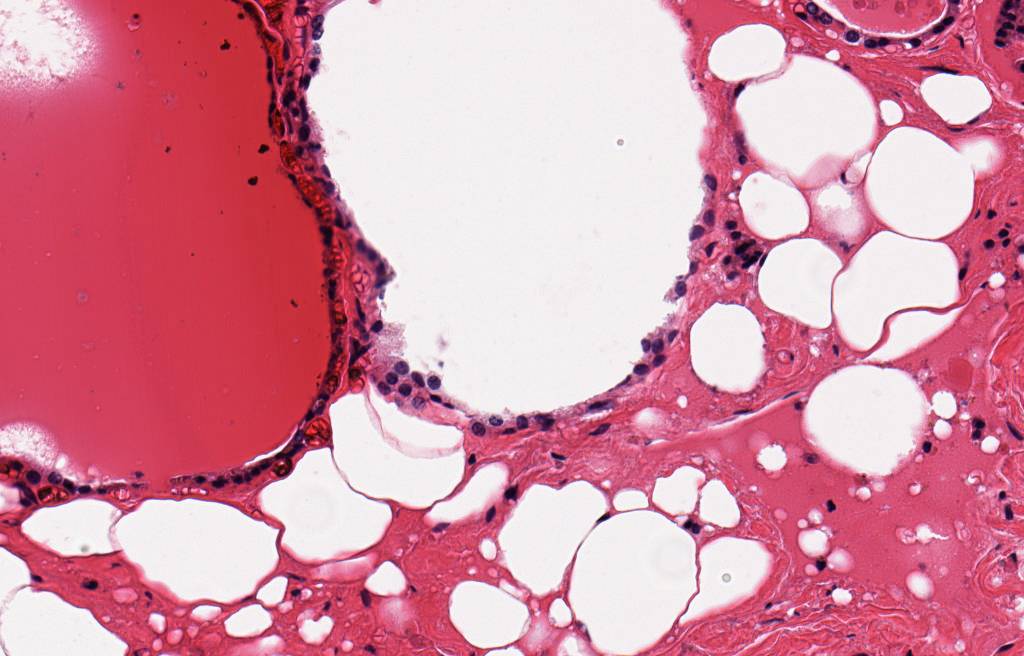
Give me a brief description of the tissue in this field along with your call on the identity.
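Two large spaces occupy the upper left half; many smaller spaces, widely varied in size and mostly round to oval, fill the right and bottom. A single layer of flattened to cuboidal cells with small, round, dark-staining nuclei lines the large central space. This is thyroid.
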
